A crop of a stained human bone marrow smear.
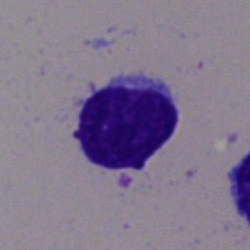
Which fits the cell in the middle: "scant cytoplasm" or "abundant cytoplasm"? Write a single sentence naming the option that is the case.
Most of this cell is taken up by its nucleus.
